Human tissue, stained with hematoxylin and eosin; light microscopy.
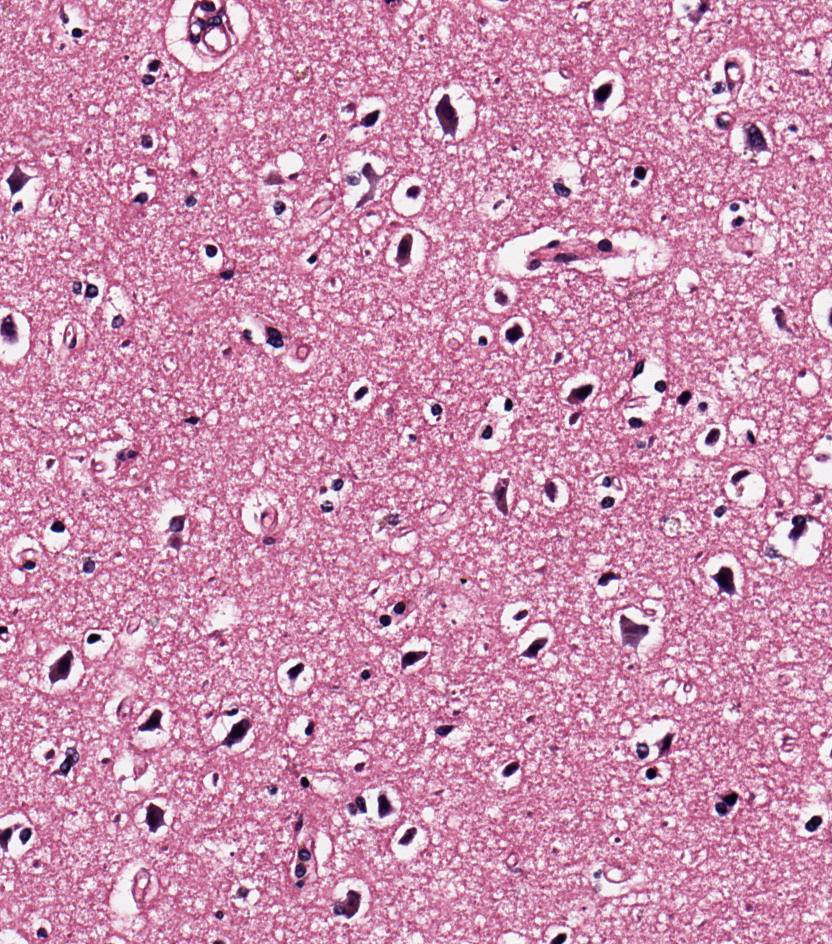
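Cerebral cortex. Neurons with angular, triangular bodies lie scattered throughout, with small round dark glial nuclei between them, some lying right against neuronal bodies. Many small clear round vacuoles riddle the neuropil. At upper right-centre, an elongated small vessel runs obliquely, outlined by a clear space.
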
